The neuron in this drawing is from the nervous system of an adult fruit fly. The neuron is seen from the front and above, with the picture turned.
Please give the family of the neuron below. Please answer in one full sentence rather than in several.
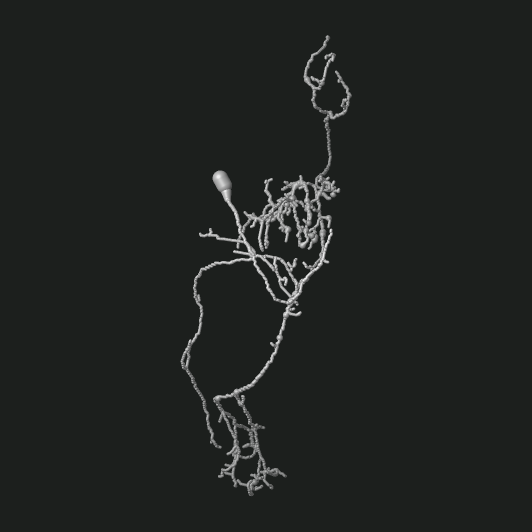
Among the members of family class DAN is this neuron.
